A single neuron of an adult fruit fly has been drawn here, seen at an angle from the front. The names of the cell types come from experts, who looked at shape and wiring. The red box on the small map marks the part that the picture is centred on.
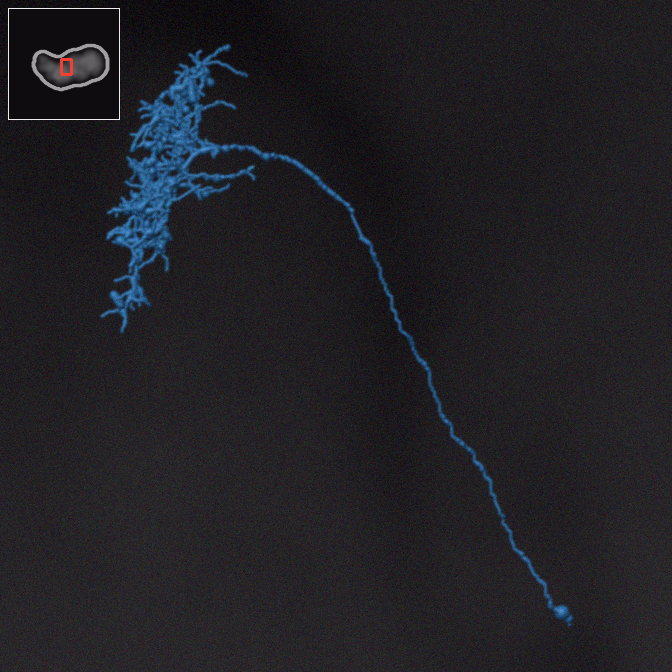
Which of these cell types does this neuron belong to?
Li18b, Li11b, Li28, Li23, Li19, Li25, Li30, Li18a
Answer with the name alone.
Li25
